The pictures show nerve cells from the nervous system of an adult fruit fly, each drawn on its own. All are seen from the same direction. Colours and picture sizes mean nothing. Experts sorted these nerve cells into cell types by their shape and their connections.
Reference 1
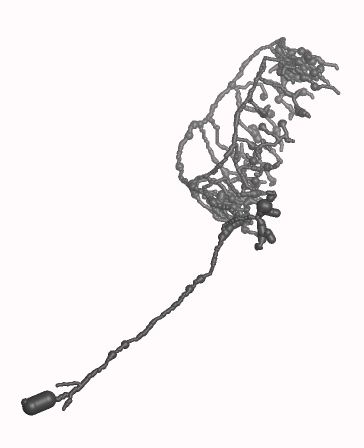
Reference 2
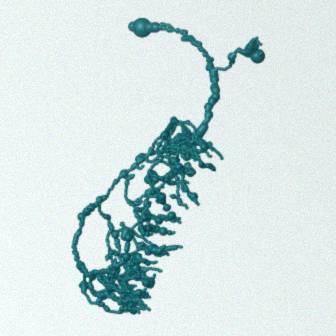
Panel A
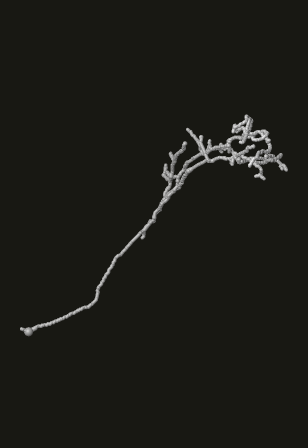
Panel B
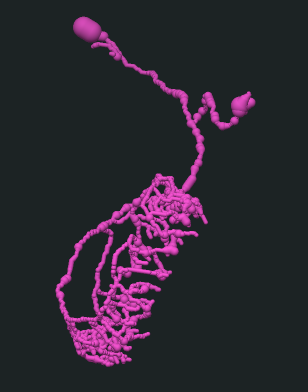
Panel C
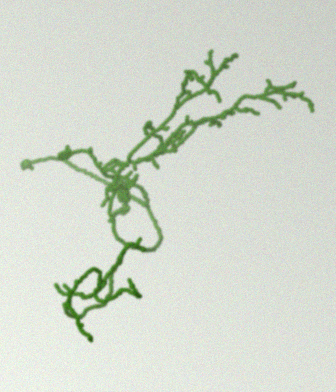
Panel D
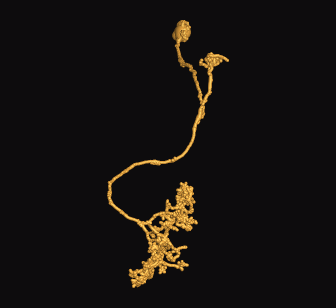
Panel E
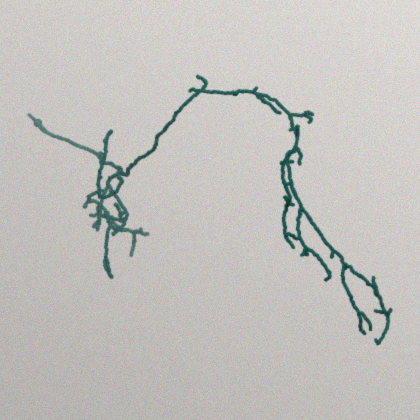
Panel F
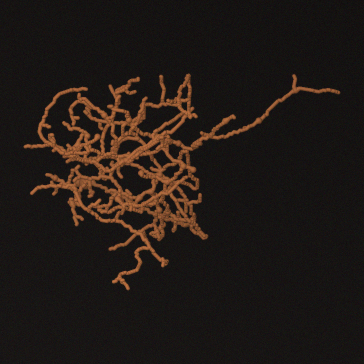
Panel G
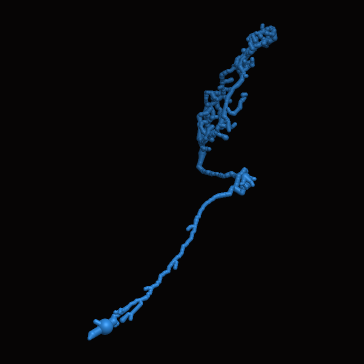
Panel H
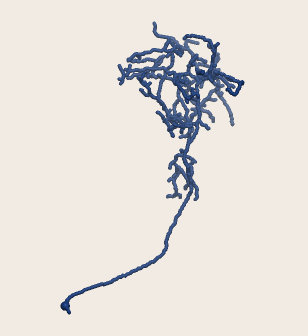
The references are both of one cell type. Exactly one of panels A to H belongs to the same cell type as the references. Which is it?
B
